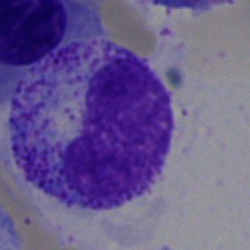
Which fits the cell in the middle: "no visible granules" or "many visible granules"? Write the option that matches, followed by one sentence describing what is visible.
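Many visible granules. The cytoplasm holds many purple granules.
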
